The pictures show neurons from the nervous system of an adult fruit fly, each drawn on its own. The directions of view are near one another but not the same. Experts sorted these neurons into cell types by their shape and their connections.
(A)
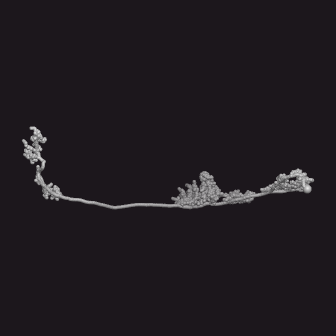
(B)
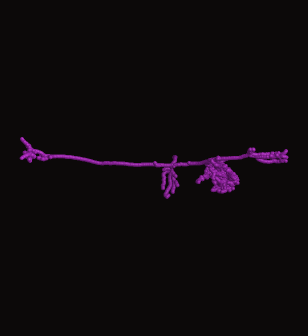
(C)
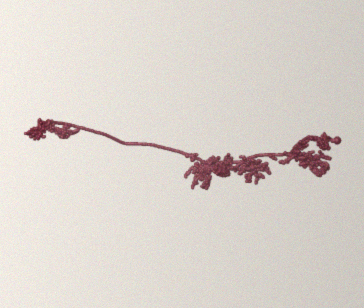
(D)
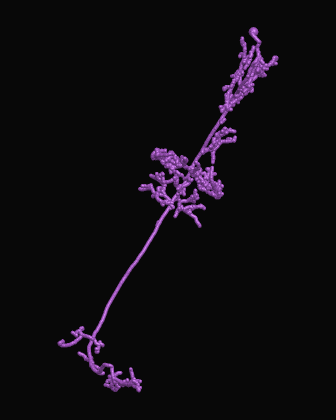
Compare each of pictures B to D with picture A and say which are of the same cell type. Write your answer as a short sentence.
Picture C and picture D are of the same cell type.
